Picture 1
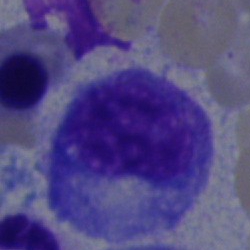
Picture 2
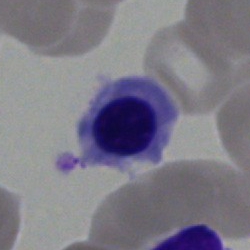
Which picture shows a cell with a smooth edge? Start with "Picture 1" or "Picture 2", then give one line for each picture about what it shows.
Picture 1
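What picture 1 shows: The cell outline is roughly round with a smooth edge.
What picture 2 shows: The cell outline is irregular, with a ragged, angular edge rather than a smooth round one.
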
